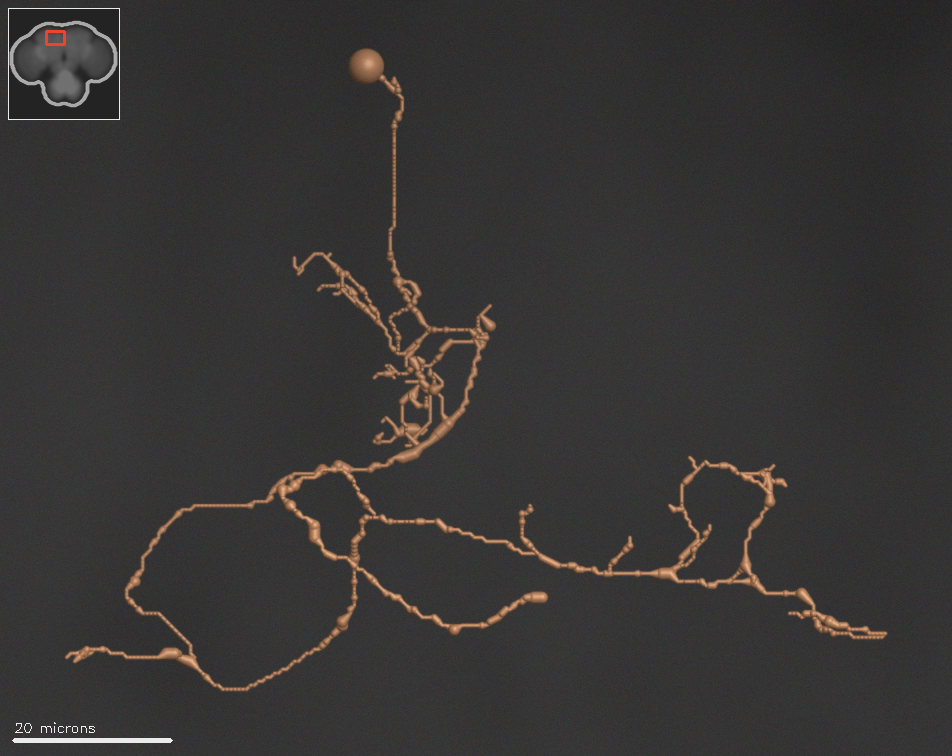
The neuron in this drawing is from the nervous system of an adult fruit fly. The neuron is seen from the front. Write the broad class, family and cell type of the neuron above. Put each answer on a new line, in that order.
central-brain intrinsic neuron
class Kenyon Cell
KCg-m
